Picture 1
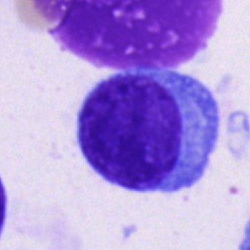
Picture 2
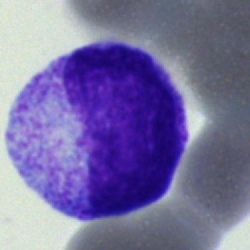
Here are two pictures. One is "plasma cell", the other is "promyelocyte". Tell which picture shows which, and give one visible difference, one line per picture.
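In picture 1 we see a plasma cell: No granules are visible in the cytoplasm.
In picture 2 we see a promyelocyte: The cytoplasm is speckled with fine purple granules.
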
